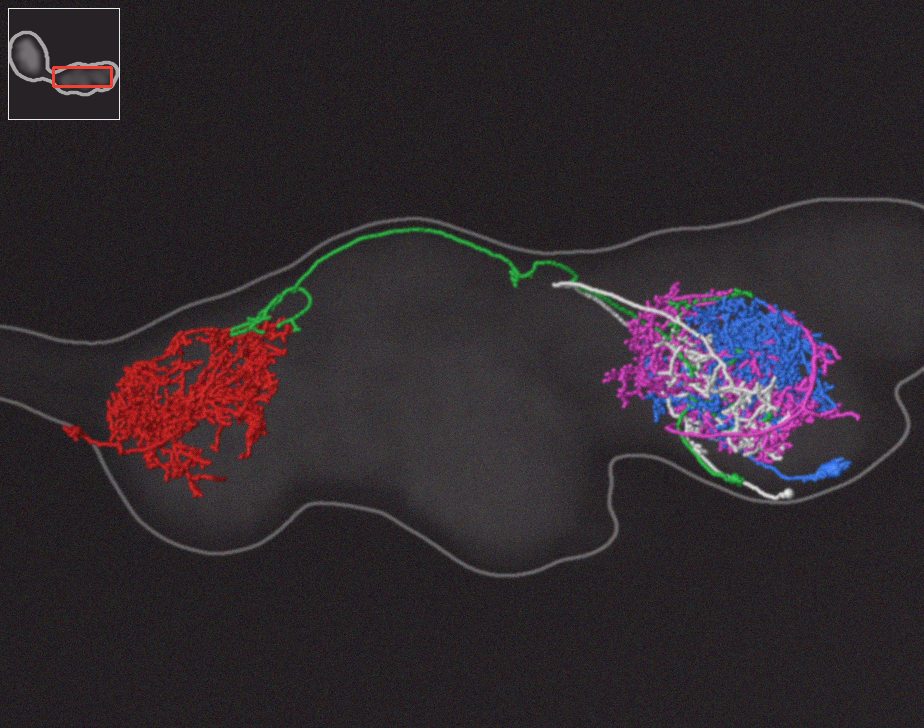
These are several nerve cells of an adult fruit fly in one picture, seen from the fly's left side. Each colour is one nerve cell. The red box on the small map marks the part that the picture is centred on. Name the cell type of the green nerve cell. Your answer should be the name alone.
IN14B012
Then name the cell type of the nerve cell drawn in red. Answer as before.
IN16B016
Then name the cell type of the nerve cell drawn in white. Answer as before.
IN14B010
